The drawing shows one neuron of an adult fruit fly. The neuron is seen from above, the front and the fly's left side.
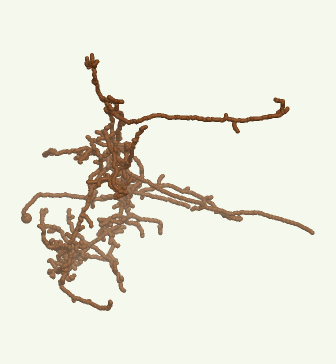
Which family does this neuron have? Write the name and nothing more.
hemilineage VLPl&d1_lateral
